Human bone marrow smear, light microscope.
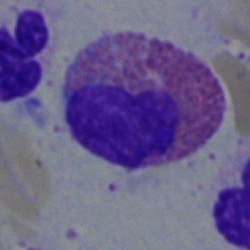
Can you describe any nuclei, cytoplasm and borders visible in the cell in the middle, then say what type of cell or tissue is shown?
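Starting with the nucleus, I see a notch in its upper edge that gives it a kidney-like shape. It lies in the lower half of the cell, and its chromatin is dark purple and fairly dense. Just above the notch, an area of cytoplasm looks paler. So I'd name this cell an eosinophil.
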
